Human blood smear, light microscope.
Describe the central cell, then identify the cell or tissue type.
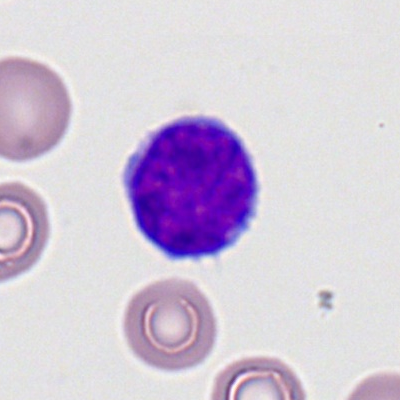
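No nucleoli visible in nucleus. Cytoplasm reduced to a very thin rim around nucleus. Cytoplasm free of granules. A few tiny projections from lower cell edge. Lymphocyte.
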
